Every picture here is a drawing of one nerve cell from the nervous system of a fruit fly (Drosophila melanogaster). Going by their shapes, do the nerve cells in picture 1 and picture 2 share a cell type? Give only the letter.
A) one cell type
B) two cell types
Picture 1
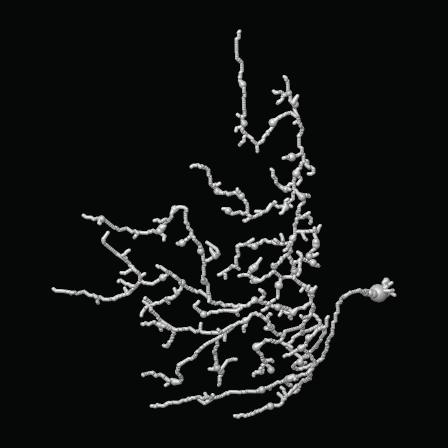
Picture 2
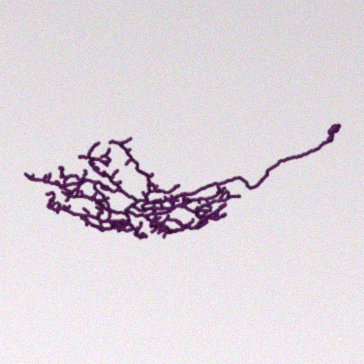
A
